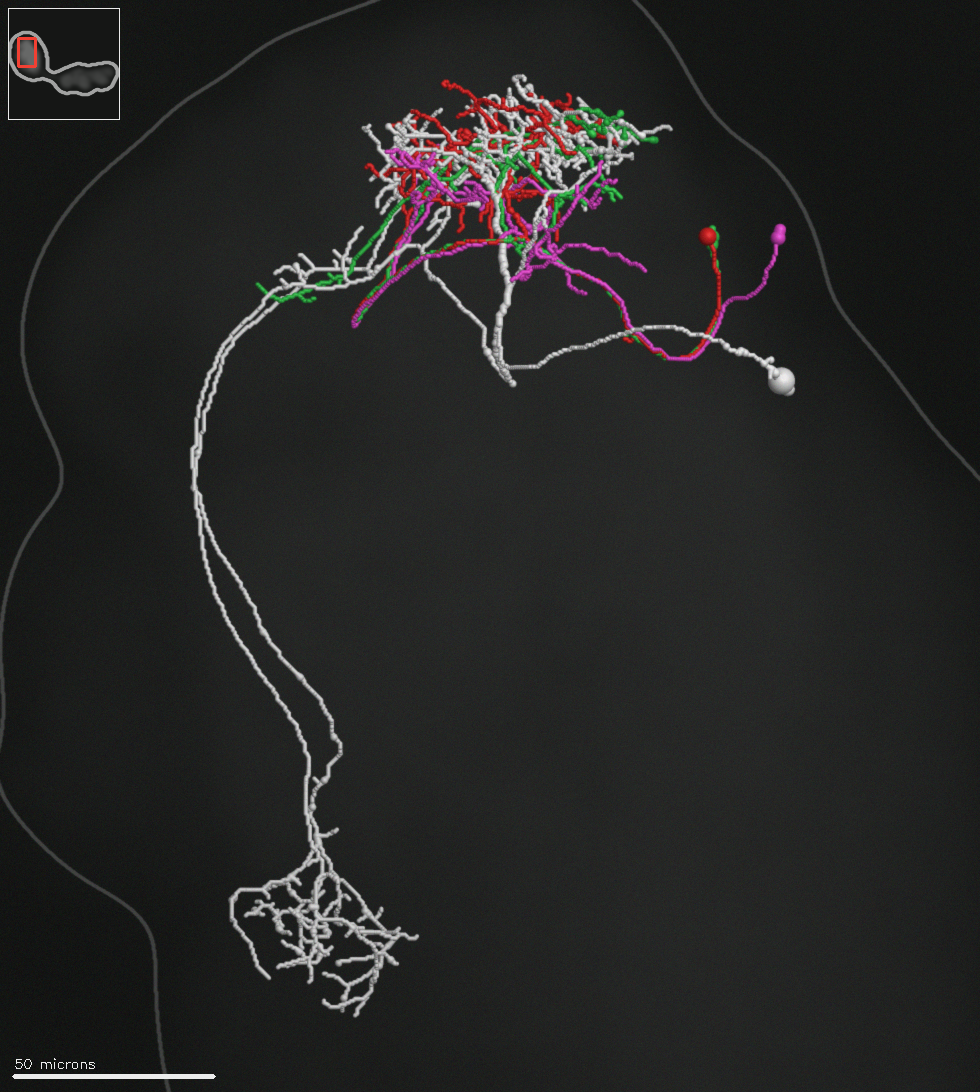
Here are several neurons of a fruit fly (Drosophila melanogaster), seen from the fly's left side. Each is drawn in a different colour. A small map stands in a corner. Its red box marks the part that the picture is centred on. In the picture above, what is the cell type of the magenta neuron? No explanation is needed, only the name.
SMP521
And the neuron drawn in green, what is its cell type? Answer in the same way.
SMP523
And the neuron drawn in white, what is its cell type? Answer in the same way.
SMP582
